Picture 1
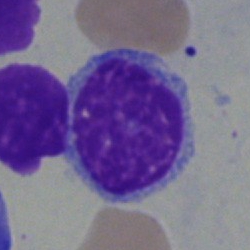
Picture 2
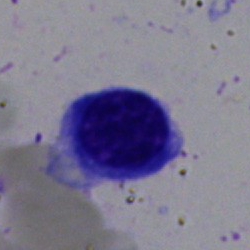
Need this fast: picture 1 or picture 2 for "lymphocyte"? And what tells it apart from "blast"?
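Blast in picture 1, lymphocyte in picture 2. Blast: roughly round outline; chromatin fairly fine, evenly spread, not coarsely clumped; thin rim of cytoplasm, no granules, outer edge slightly irregular with small bumps. Another nucleated cell touches it on the left. Lymphocyte: roughly round outline; chromatin dark purple, dense, faintly mottled; thin rim of deep blue cytoplasm, no granules. A pale, ragged bluish extension sticks out at its lower left.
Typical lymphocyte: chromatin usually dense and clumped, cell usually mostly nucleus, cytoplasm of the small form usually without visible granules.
Difference: chromatin fine and evenly spread in the blast, dense and dark in the lymphocyte. Shared: roughly round outline, thin cytoplasmic rim, no granules.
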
